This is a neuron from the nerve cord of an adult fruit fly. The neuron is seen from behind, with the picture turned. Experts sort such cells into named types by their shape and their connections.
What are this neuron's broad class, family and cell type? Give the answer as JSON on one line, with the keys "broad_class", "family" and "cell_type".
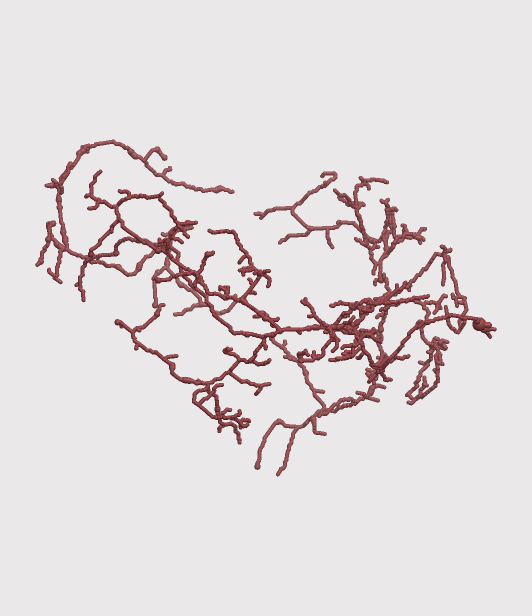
{"broad_class": "nerve-cord intrinsic neuron", "family": "hemilineage 04B", "cell_type": "IN04B066"}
